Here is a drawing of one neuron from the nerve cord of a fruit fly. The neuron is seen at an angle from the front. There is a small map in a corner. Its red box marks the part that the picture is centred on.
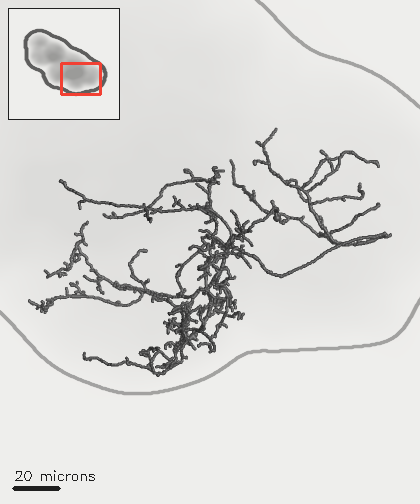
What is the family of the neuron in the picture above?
hemilineage 01A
